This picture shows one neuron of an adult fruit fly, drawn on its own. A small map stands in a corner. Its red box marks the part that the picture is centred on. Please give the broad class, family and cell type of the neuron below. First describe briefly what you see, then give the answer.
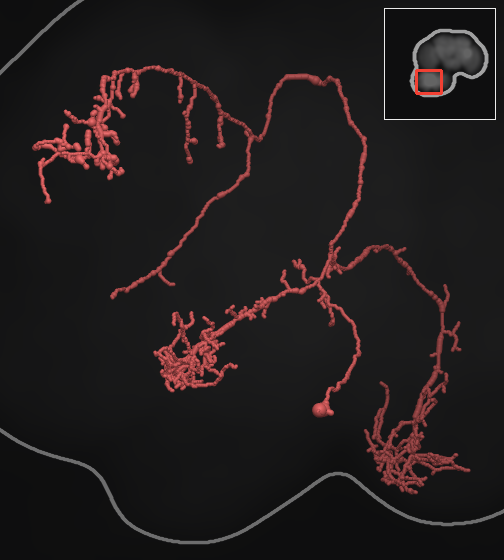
The picture shows dozens of branch ends. As drawn here it is about as wide as it is tall. This is a nerve-cord intrinsic neuron. The family is hemilineage 14B. Its cell type is IN14B008.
